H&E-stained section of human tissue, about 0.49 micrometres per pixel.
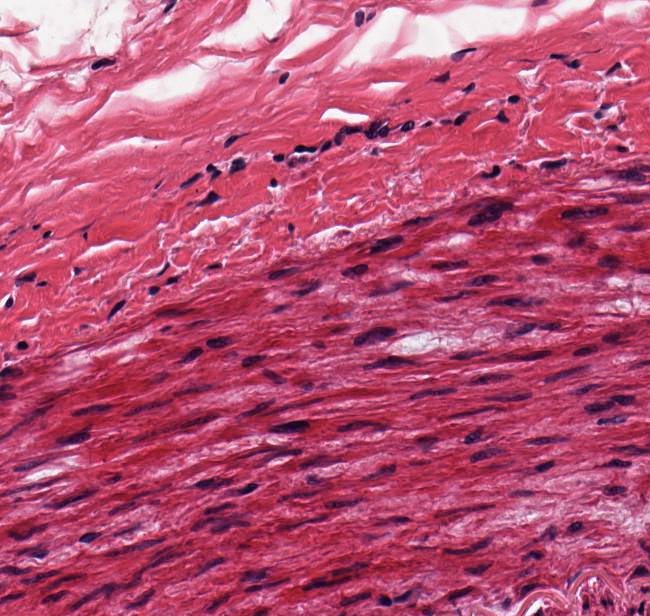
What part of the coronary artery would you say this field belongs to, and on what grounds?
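This is the tunica media: the larger lower region is closely packed smooth muscle whose cells run roughly parallel in one direction, with elongated, cigar-shaped nuclei and deep pink cytoplasm.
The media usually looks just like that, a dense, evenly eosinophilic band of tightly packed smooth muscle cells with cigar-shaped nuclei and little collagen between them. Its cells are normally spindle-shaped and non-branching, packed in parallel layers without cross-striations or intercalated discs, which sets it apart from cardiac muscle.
Above it runs a band of wavy collagenous tissue.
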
